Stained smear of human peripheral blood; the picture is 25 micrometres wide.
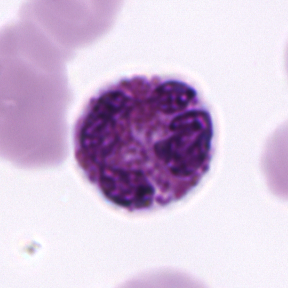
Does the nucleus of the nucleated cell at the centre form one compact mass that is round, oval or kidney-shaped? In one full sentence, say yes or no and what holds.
No, in this cell the nucleus is split into separate segments.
